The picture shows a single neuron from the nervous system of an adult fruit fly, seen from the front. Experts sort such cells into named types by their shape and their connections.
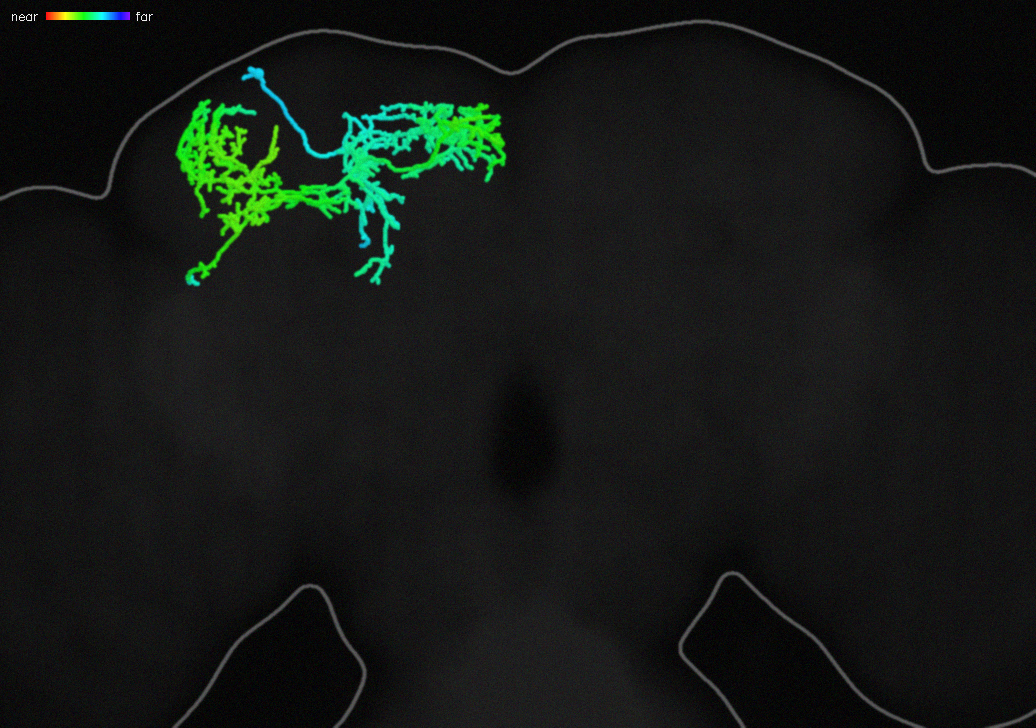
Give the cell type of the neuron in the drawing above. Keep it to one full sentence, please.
The cell type carried by this neuron is SMP202.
